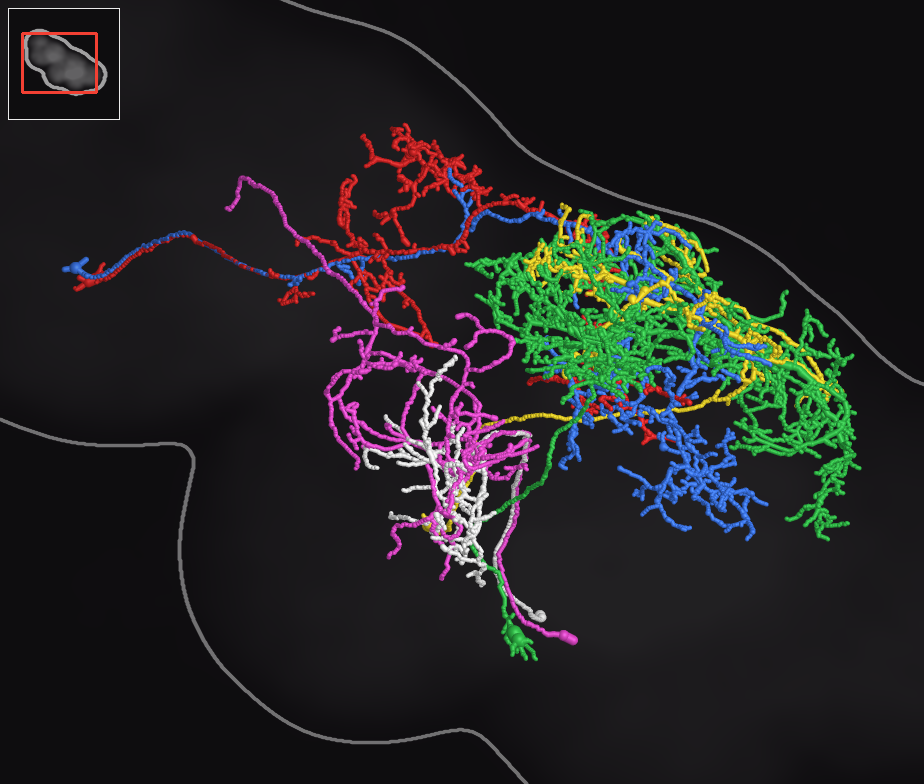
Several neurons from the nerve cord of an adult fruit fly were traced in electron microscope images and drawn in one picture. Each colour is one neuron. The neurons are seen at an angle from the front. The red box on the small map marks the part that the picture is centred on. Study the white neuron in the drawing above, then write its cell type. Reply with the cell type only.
IN06B079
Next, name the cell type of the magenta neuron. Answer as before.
IN06B074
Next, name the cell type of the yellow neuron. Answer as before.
IN06B069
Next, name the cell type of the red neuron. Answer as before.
IN06B053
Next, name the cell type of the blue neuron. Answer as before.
IN06B066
